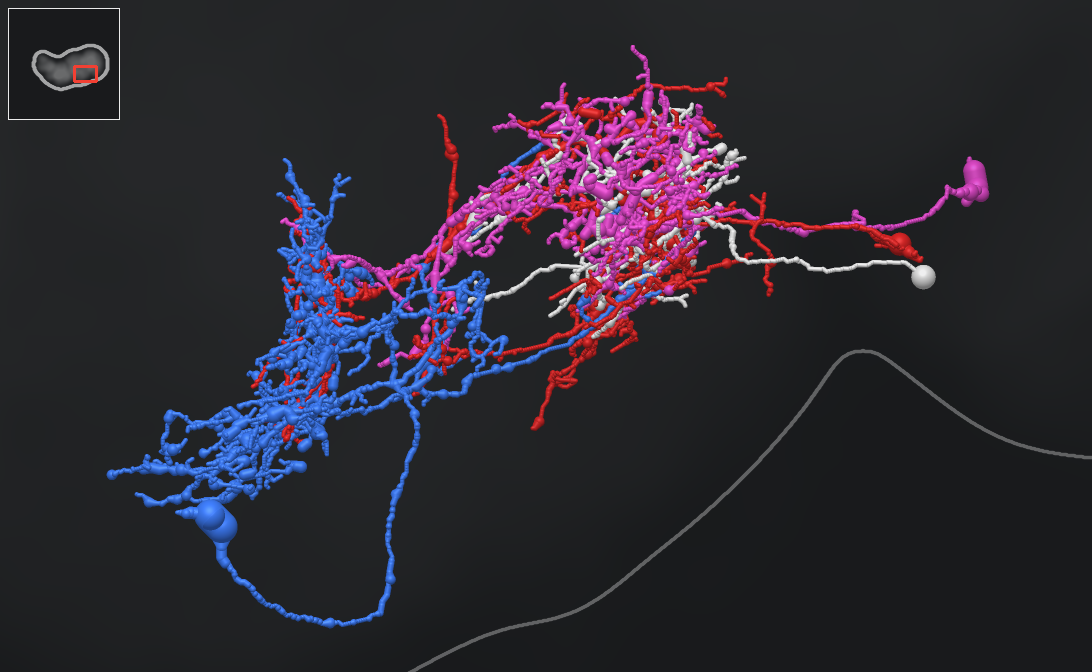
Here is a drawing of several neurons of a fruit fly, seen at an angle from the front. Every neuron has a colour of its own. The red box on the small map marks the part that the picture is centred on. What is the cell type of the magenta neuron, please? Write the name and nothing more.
PRW069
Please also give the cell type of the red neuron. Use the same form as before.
GNG573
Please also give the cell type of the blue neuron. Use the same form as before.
GNG157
